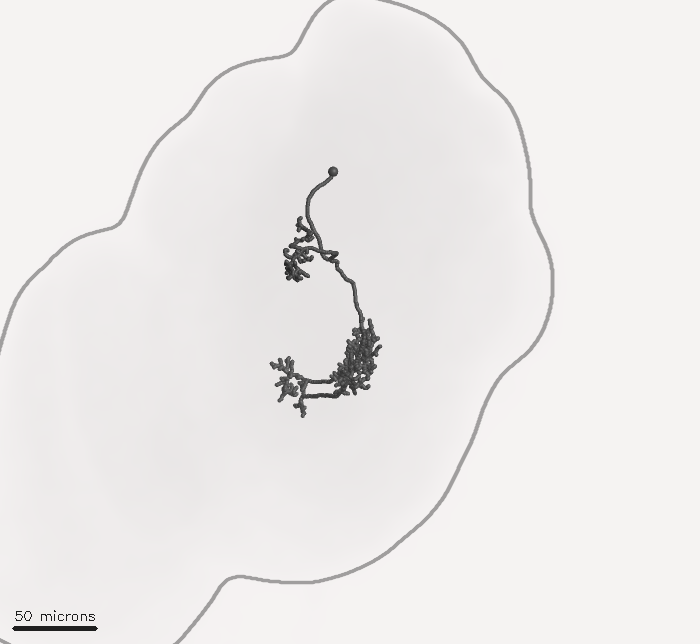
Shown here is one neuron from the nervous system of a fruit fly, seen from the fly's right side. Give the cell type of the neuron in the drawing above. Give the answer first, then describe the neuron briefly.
The cell type is LPLC4. Its broad class is visual projection neuron. The cell body can be seen at the top of the picture. From top to bottom in the picture it spans about 150 microns.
